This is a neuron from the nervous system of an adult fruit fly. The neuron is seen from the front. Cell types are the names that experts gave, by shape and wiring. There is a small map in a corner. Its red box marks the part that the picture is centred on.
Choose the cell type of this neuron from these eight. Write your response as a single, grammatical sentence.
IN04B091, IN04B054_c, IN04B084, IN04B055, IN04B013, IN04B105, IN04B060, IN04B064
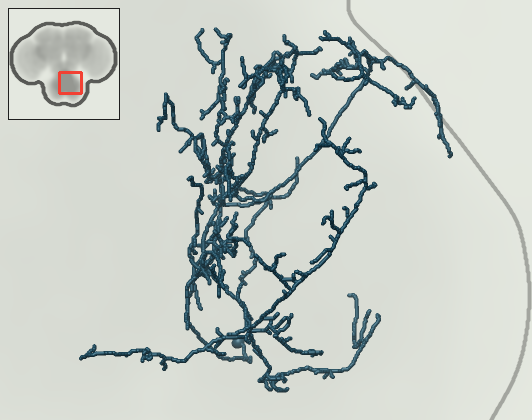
The cell type IN04B054_c includes this neuron.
